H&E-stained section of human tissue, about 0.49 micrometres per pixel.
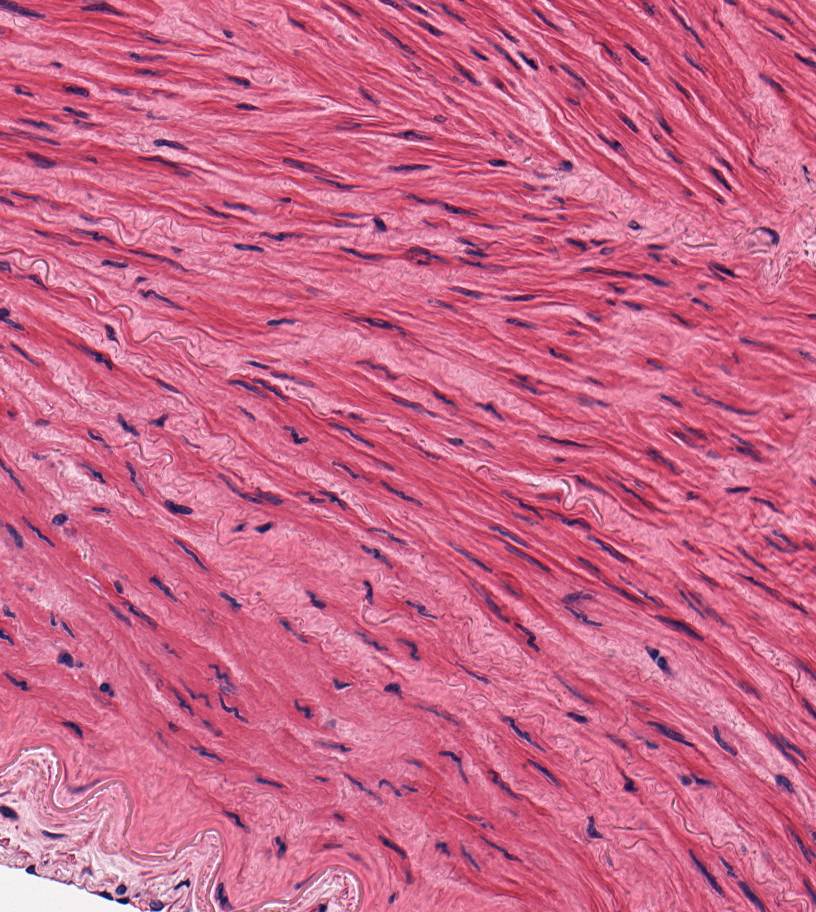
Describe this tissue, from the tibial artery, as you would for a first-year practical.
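Parallel bundles of elongated cells fill most of the field, running diagonally, mostly upper left to lower right. Cytoplasm is strongly eosinophilic, deep pink-red; dark purple, elongated, spindle-shaped nuclei lie along the fibres. At lower left, a wavy, pale, glassy band borders an empty white space.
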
